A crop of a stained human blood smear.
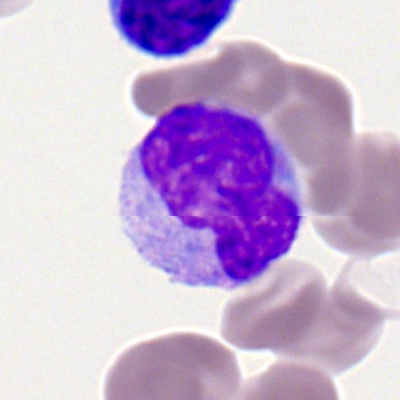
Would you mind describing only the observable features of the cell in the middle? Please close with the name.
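Position: the nucleus sits toward the right of the cell, leaving most of the cytoplasm at the lower left. Chromatin: dark purple and clumped, with paler patches between the clumps. Cytoplasm: pale lilac-blue, holding fine, dusty pinkish-purple granules. Identification: monocyte.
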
